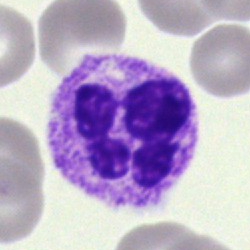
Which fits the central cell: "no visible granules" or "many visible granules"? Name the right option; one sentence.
The cell's cytoplasm is rich in visible granules.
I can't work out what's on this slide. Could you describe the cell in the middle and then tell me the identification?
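Roughly round in outline, the cell holds dense, clumped chromatin. Abundant cytoplasm surrounds the nucleus and is pale lilac. The cell is a segmented neutrophil.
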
